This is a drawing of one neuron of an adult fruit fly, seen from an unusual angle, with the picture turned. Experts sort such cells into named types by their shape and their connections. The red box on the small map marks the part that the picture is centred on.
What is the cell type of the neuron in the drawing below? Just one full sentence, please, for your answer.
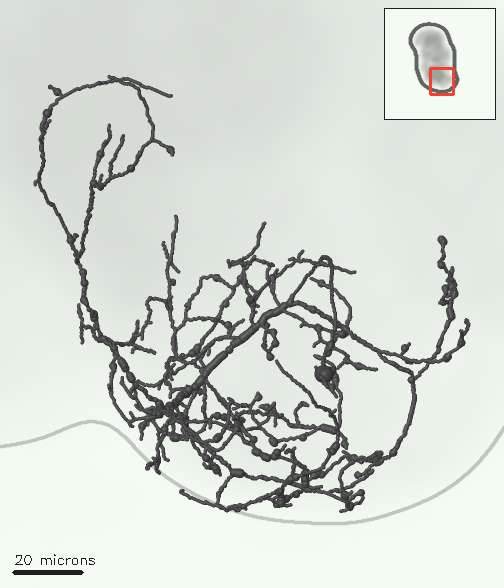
This neuron is recognized as the cell type IN04B032.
